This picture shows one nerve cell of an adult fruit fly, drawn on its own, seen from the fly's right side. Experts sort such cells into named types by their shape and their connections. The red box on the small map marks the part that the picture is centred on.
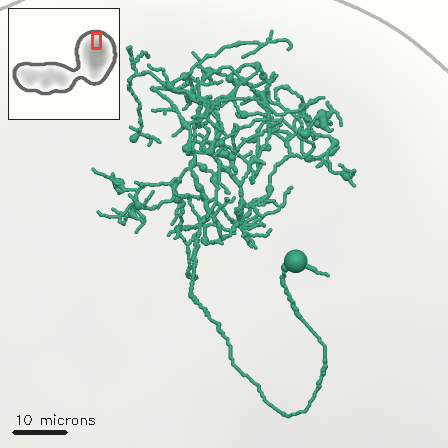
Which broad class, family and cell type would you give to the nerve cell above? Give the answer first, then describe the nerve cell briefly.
It is a central-brain intrinsic neuron. Its family is hemilineage SLPal3_and_SLPal4_dorsal. Its cell type is CB3175. By the scale bar it is about 75 microns tall in this view. The picture shows dozens of branch ends.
